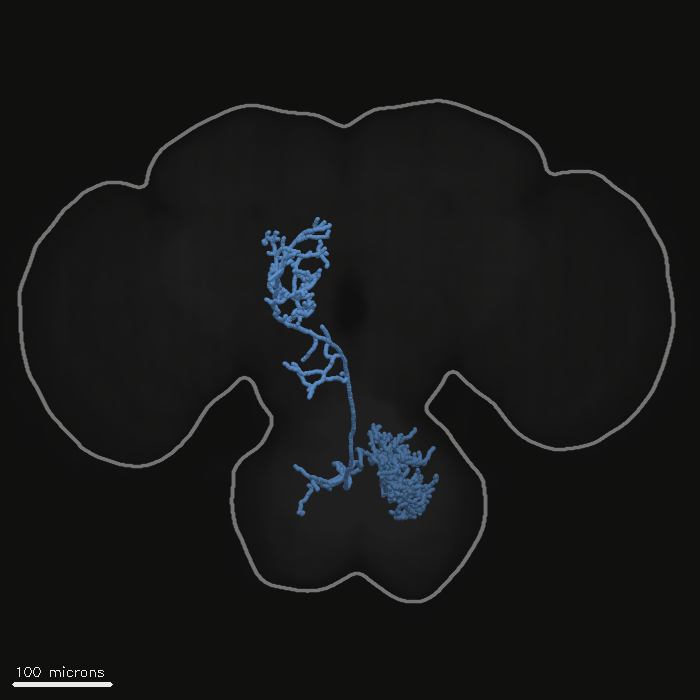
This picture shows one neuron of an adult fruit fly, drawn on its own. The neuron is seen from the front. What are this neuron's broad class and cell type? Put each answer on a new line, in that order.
ascending neuron
ANXXX094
